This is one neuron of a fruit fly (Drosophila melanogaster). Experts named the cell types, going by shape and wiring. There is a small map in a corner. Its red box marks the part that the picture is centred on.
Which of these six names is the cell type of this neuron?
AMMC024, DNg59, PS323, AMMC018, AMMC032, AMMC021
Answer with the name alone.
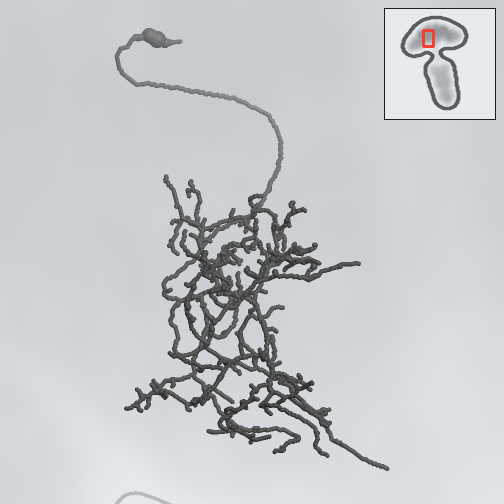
AMMC032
